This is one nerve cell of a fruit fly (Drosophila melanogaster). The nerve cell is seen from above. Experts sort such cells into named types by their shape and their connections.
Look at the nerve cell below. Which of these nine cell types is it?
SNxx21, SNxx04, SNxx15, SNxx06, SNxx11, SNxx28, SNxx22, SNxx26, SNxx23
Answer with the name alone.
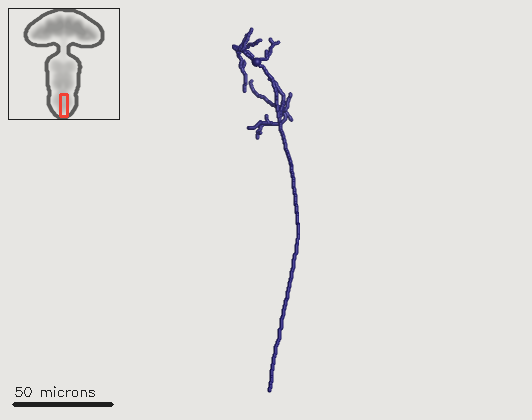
SNxx15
